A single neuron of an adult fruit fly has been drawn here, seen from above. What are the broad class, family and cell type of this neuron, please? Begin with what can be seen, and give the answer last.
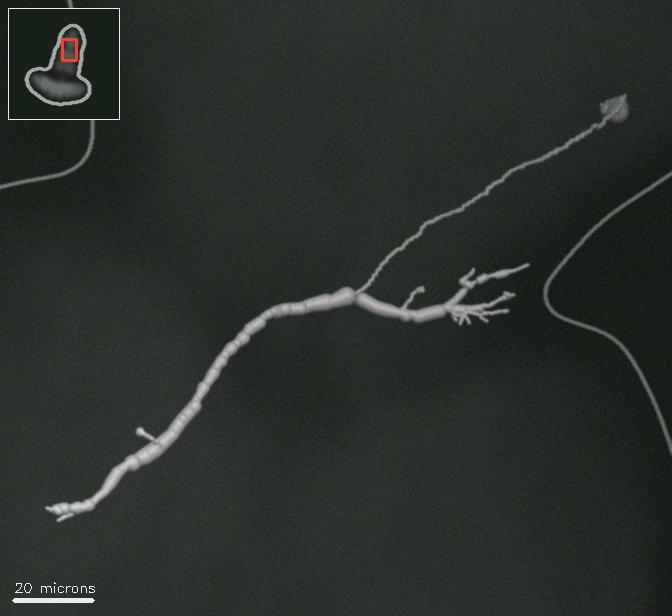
By the scale bar it is about 150 microns wide in this view. As drawn here it is wider than it is tall. This is a nerve-cord intrinsic neuron. The family is hemilineage 08B. It is of cell type IN08B036.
